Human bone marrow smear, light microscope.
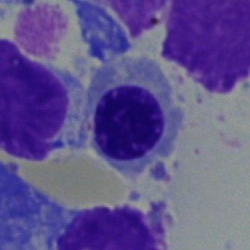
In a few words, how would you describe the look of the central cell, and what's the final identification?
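The nucleus is positioned off-centre, toward the left side of the cell. Its chromatin is dense and dark purple, with only a few small paler specks. A moderate rim of pale greyish-blue cytoplasm surrounds it, widest above and to the right of the nucleus. The cell is an erythroblast.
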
